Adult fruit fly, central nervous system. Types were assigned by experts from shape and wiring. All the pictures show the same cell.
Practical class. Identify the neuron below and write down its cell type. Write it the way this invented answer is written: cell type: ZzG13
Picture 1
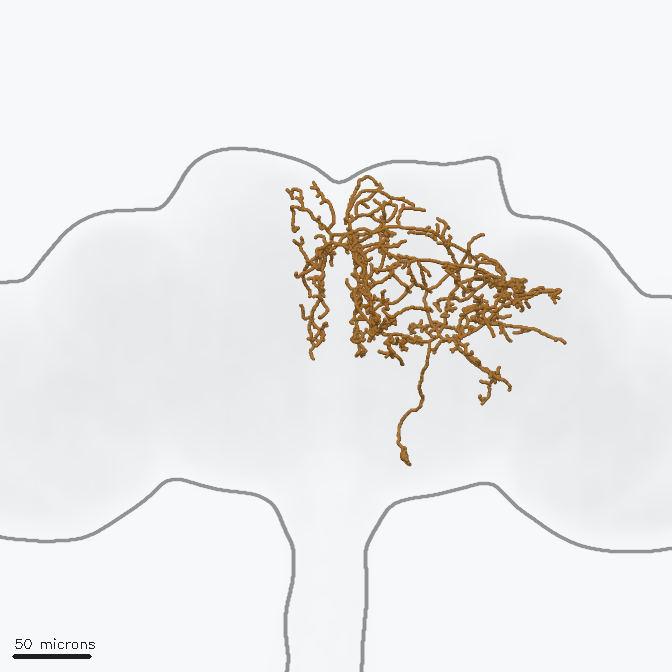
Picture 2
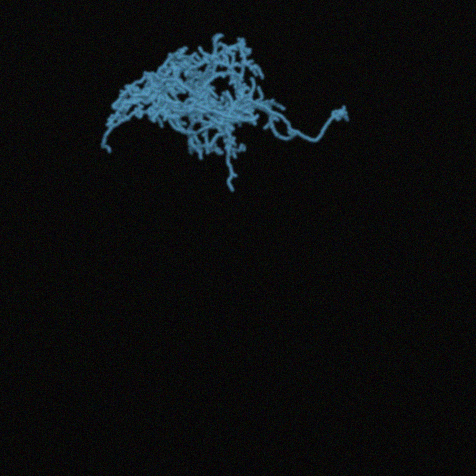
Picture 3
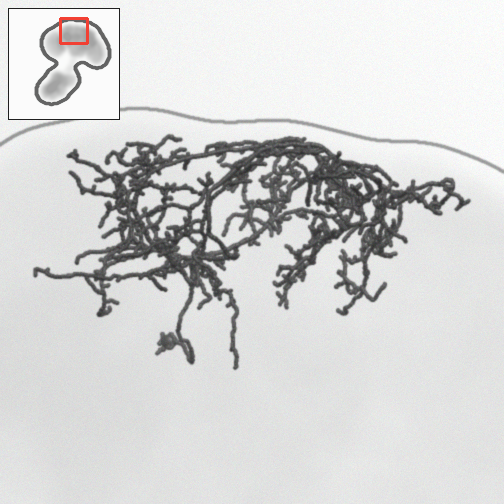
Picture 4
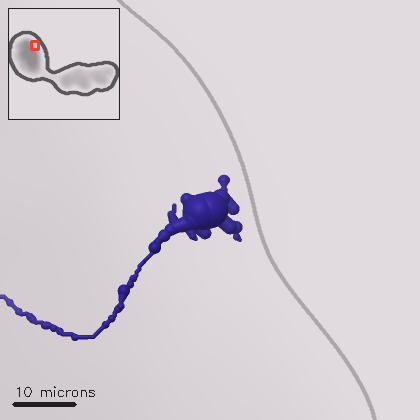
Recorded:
cell type: pC1x_a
